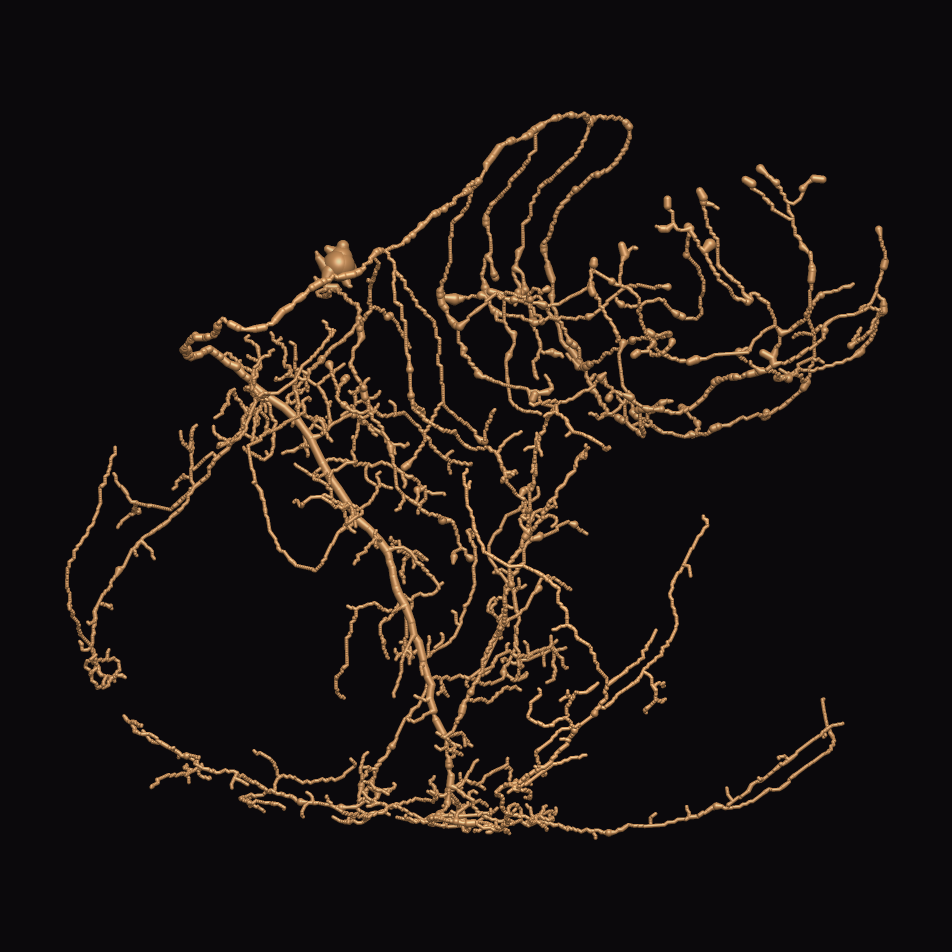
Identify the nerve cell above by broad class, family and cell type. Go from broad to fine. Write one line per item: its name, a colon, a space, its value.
broad class: nerve-cord intrinsic neuron
family: hemilineage 19A
cell type: IN19A028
